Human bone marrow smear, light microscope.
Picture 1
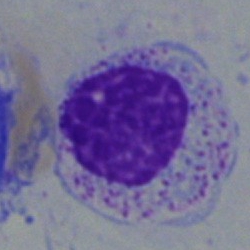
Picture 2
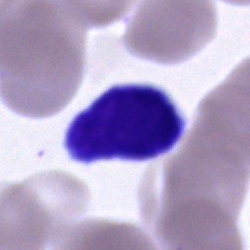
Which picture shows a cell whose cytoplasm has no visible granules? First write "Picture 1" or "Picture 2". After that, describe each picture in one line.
Picture 2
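In picture 1: Discrete purple-red granules are scattered through the cytoplasm.
In picture 2: No granules are visible in the cell.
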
